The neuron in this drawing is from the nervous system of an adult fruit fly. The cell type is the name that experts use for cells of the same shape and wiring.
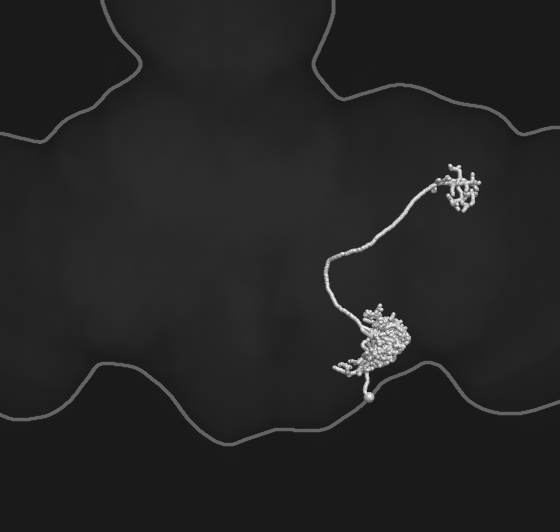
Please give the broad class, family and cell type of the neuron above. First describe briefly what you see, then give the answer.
As drawn here it is taller than it is wide. Its broad class is central-brain intrinsic neuron. Its family is hemilineage ALv1. It is of cell type M_vPNml65.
